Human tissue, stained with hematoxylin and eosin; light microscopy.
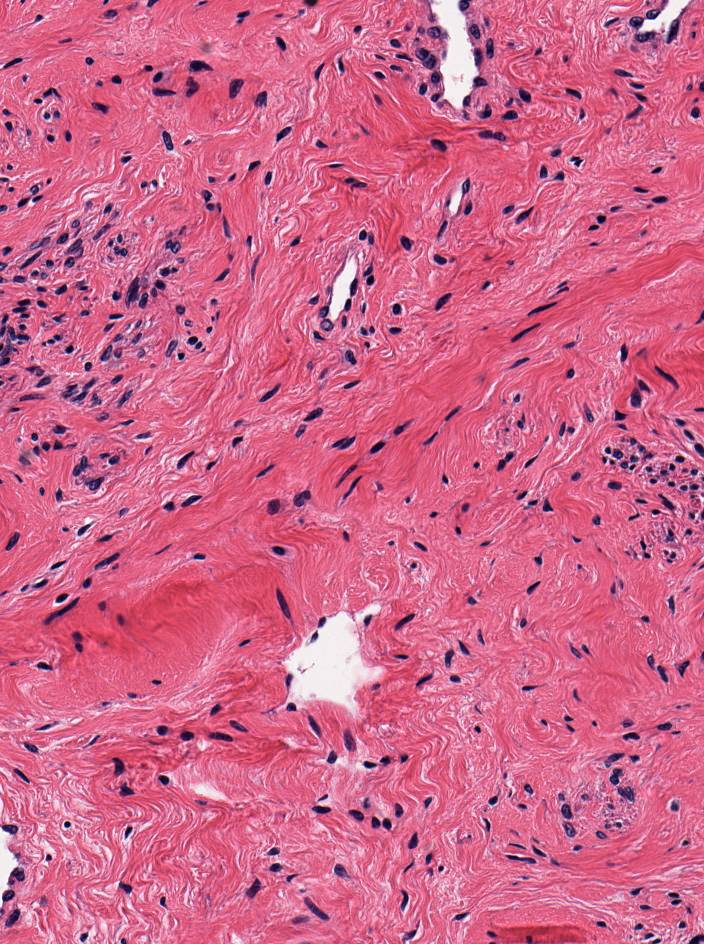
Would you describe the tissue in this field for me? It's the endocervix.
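Dense fibrous stroma fills the field; I see no epithelium anywhere. The collagen lies in wavy bundles that interlace in many directions. It is deep pink throughout, with darker, more compact patches, as at the lower left. Sparse, dark, elongated spindle nuclei sit between the bundles.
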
